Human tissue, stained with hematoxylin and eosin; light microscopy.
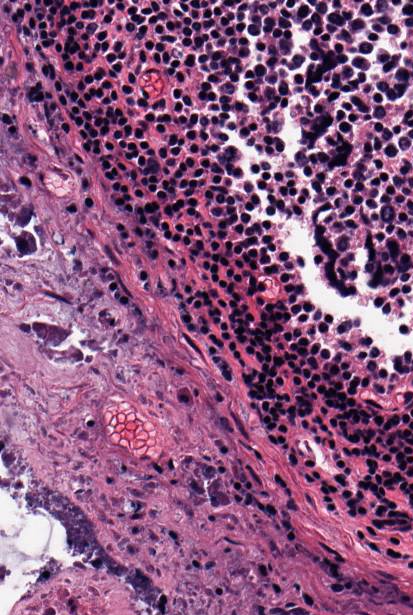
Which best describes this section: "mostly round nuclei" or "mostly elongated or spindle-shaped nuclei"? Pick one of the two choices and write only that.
Mostly round nuclei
